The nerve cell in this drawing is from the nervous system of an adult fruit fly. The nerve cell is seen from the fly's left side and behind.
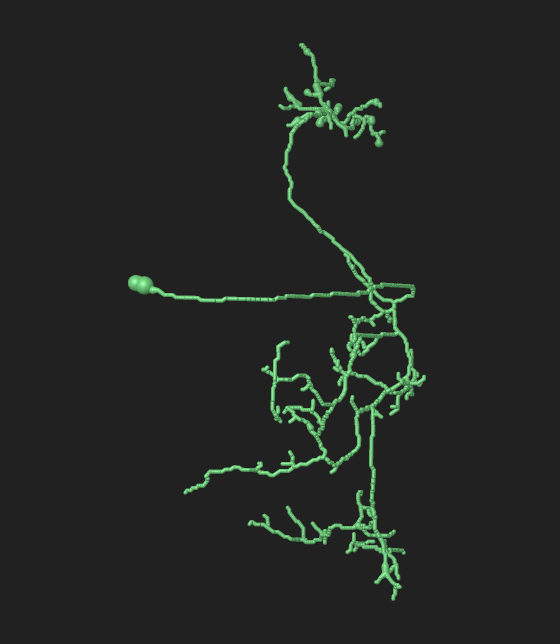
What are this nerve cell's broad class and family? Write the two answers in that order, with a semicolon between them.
central-brain intrinsic neuron; hemilineage LHp2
